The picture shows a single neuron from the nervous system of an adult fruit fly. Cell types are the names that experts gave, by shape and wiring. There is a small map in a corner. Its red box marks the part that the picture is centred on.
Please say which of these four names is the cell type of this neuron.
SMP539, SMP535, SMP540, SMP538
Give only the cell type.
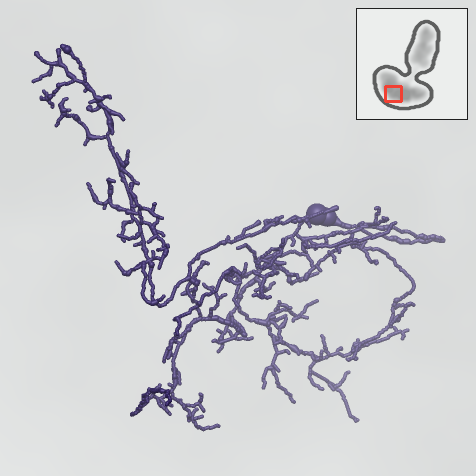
SMP538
